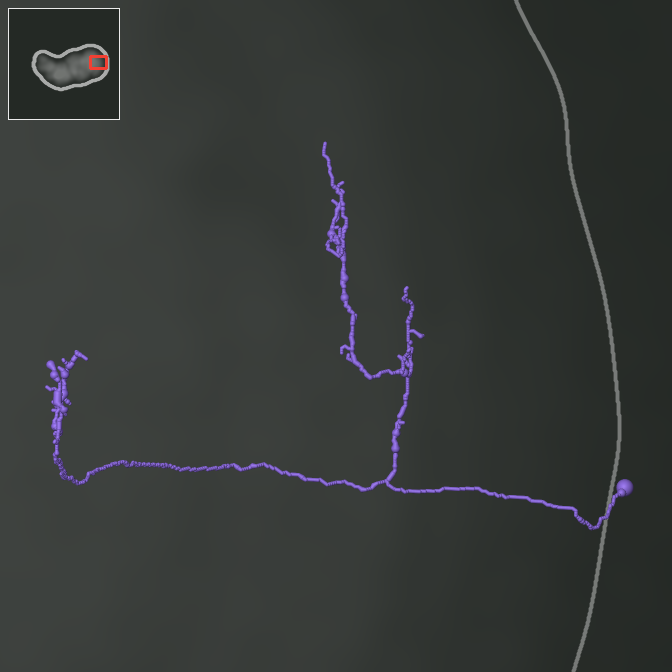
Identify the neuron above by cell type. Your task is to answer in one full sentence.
The neuron is of cell type Tm33.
